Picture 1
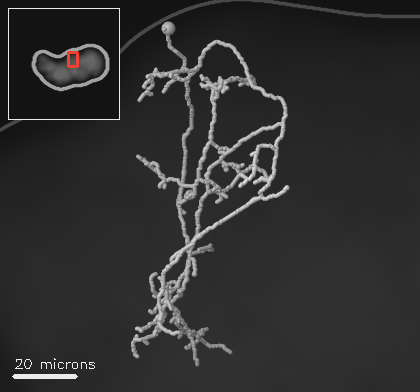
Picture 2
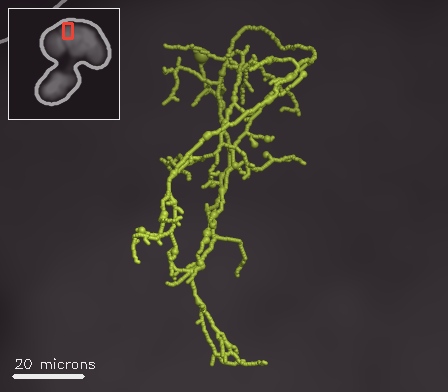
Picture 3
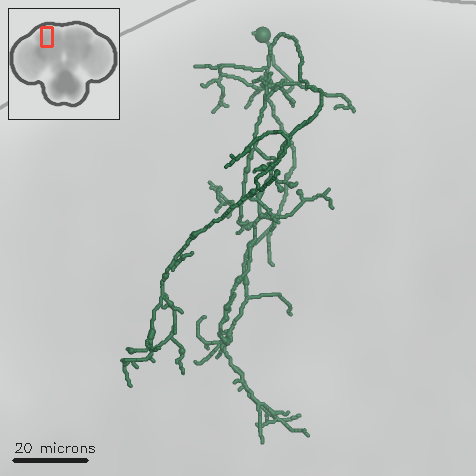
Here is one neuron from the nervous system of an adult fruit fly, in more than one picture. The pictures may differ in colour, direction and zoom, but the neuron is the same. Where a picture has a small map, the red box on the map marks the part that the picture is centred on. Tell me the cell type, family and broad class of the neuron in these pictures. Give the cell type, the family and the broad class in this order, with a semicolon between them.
SLP286; hemilineage SLPpm1; central-brain intrinsic neuron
